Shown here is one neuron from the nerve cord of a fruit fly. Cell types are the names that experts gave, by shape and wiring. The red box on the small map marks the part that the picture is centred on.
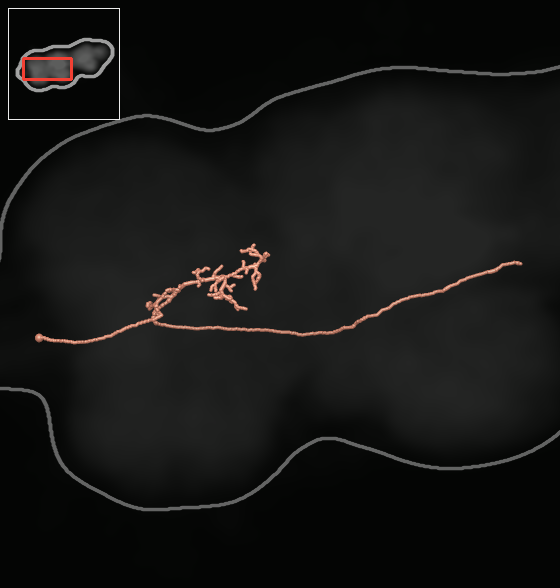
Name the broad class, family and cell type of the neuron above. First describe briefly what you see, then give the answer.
In this view it is more than twice as wide as it is tall. This is a nerve-cord intrinsic neuron. The family is hemilineage 10B. The cell type is IN10B052.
